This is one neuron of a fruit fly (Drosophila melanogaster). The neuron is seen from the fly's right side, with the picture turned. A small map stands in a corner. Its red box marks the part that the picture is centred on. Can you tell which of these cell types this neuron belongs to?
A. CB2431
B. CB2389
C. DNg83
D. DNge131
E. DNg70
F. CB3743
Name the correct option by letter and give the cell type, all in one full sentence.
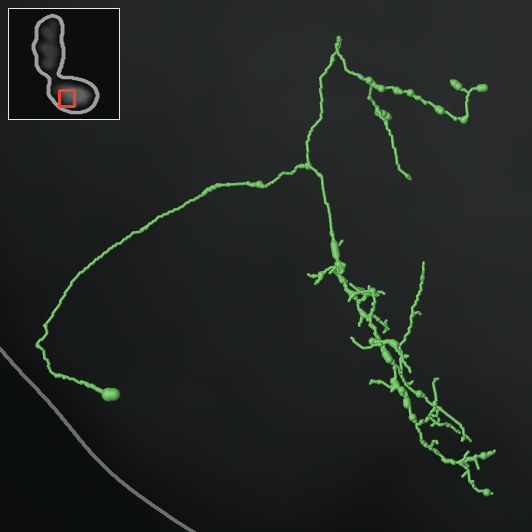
Regarding cell type, the neuron matches CB3743, option F.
